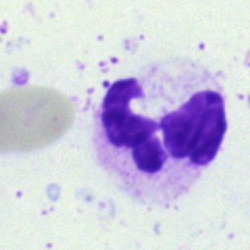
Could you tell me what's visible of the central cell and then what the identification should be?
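Three nuclear lobes are joined by narrow connections, and none of the lobes shows a nucleolus. Fine, faint lilac granules lie in the cytoplasm, not large coarse ones. The outline is roughly round, its top edge faint and indistinct. It is a segmented neutrophil.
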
